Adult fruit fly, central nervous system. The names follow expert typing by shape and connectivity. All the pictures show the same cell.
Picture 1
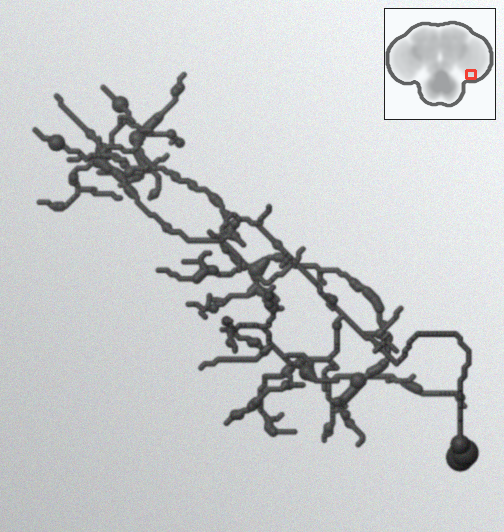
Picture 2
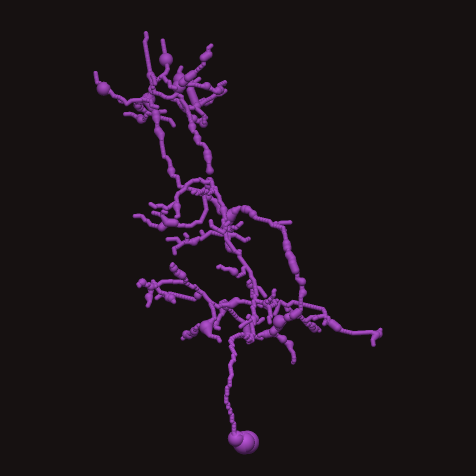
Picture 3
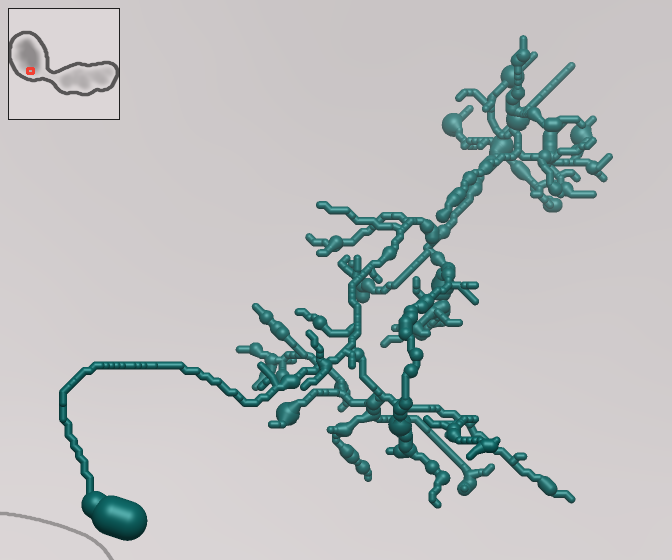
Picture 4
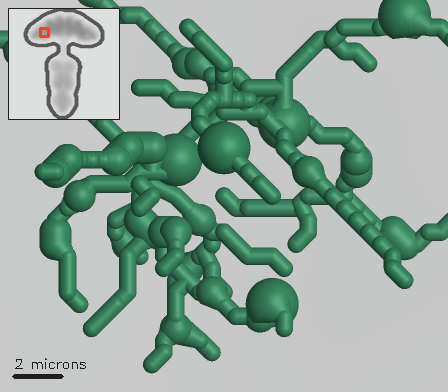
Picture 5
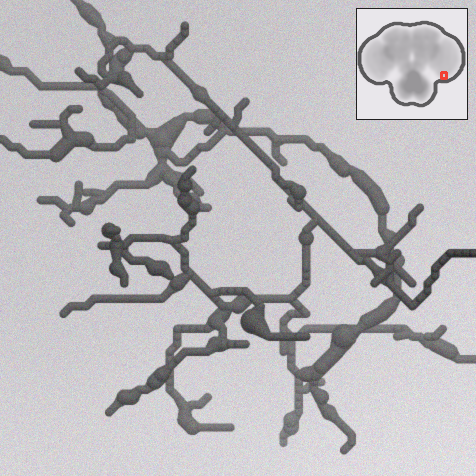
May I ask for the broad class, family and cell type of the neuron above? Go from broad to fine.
optic-lobe intrinsic neuron; Mi; Mi14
